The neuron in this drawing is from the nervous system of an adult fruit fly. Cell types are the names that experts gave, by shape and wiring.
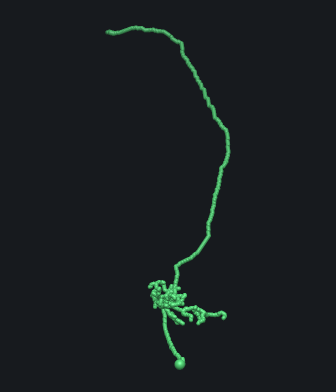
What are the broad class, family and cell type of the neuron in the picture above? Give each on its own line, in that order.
visual projection neuron
LoVP
LoVP13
